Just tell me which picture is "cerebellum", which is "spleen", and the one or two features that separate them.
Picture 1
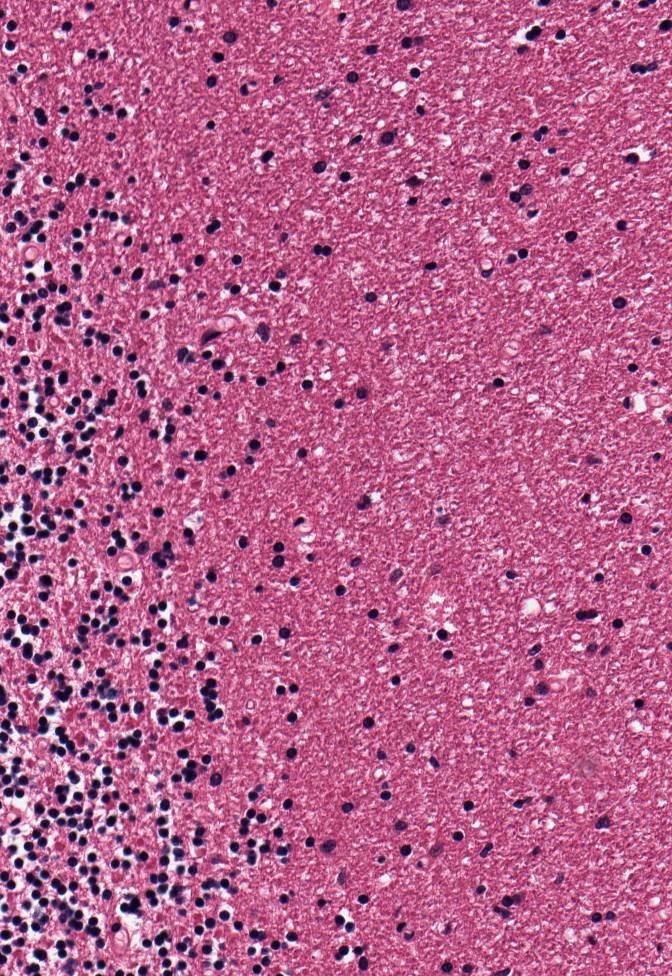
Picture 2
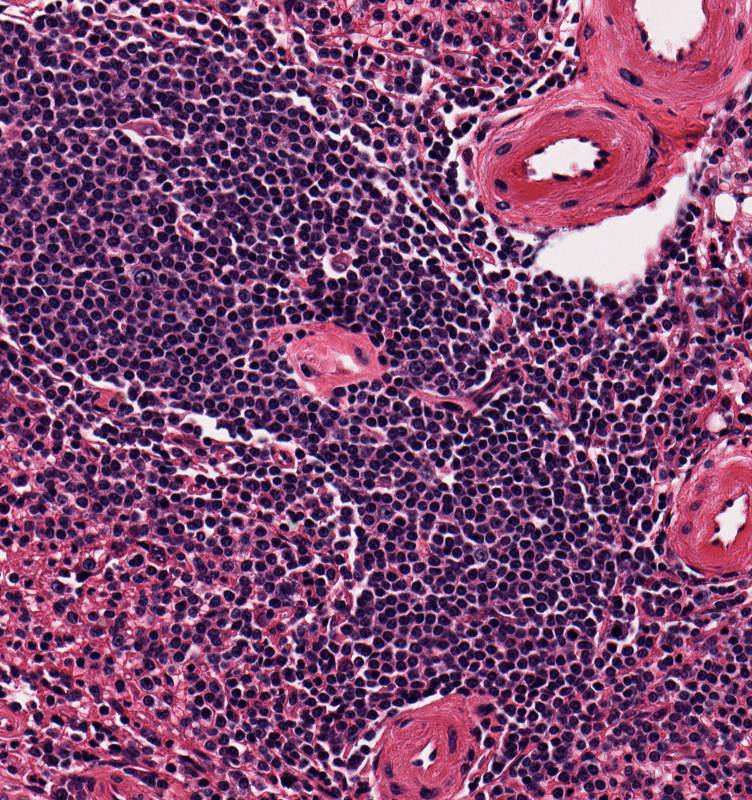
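The cerebellum is picture 1 and the spleen is picture 2. Picture 1 has a dense band of small, round, darkly stained nuclei with very little visible cytoplasm along its left edge. Its centre and right are pale, finely granular to fibrillary pink neuropil, with no clear fibre direction and only sparse single nuclei, mostly small, round and dark. In picture 2, a dense, crowded sheet of small lymphocytes with round dark nuclei and scant cytoplasm fills most of the field, with thick-walled, bright pink vessels with small lumens along the right side and bottom edge and a small pink-walled vessel near the centre.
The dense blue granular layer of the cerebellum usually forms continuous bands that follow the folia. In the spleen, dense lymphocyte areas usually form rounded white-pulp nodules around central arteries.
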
